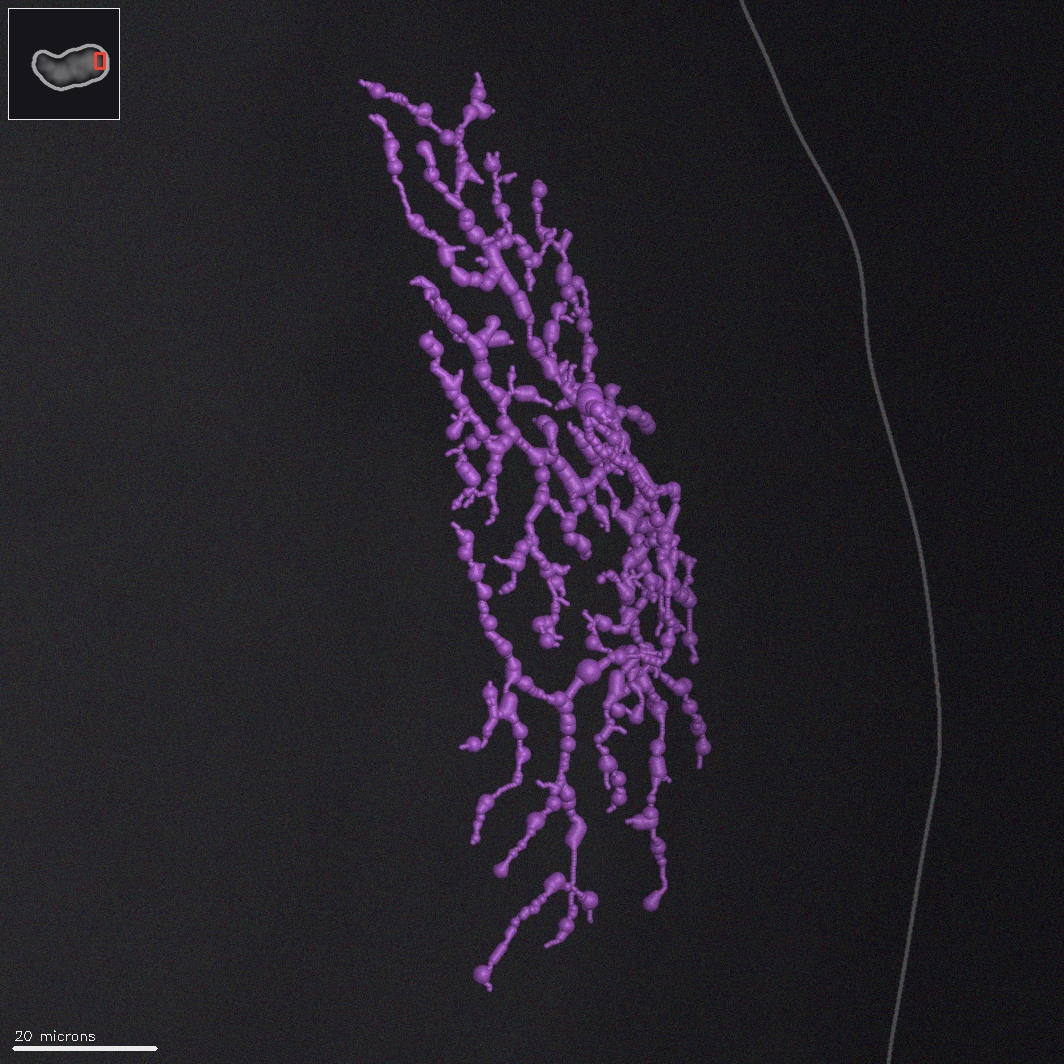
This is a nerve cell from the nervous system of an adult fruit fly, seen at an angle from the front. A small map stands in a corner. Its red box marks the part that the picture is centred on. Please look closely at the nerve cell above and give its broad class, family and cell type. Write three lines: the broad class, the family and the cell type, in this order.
optic-lobe intrinsic neuron
Dm
Dm14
